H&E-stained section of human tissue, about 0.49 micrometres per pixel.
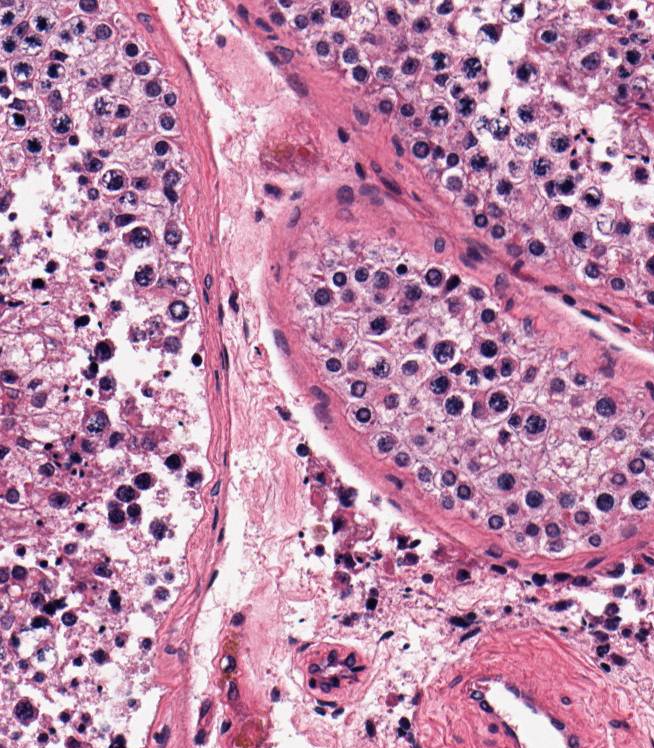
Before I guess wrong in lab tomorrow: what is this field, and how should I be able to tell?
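Seminiferous tubule is shown. The field consists of several closely packed tubular units with narrow strands of stroma between them, one oval and right of centre.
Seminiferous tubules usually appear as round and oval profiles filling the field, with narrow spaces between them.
The oval unit is filled with large cells with pale, clear cytoplasm and round central nuclei, while the units at the left and upper right hold loosely scattered cells with many clear spaces. The stroma is loose, pale pink and fibrillary, with a small clump of brown pigment near the top centre.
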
